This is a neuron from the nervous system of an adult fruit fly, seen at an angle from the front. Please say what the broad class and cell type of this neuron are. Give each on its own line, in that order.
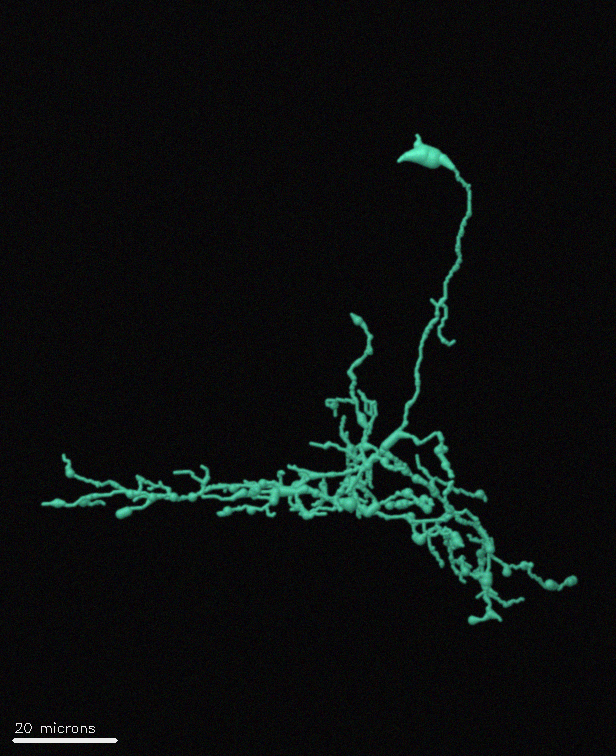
central-brain intrinsic neuron
CL153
